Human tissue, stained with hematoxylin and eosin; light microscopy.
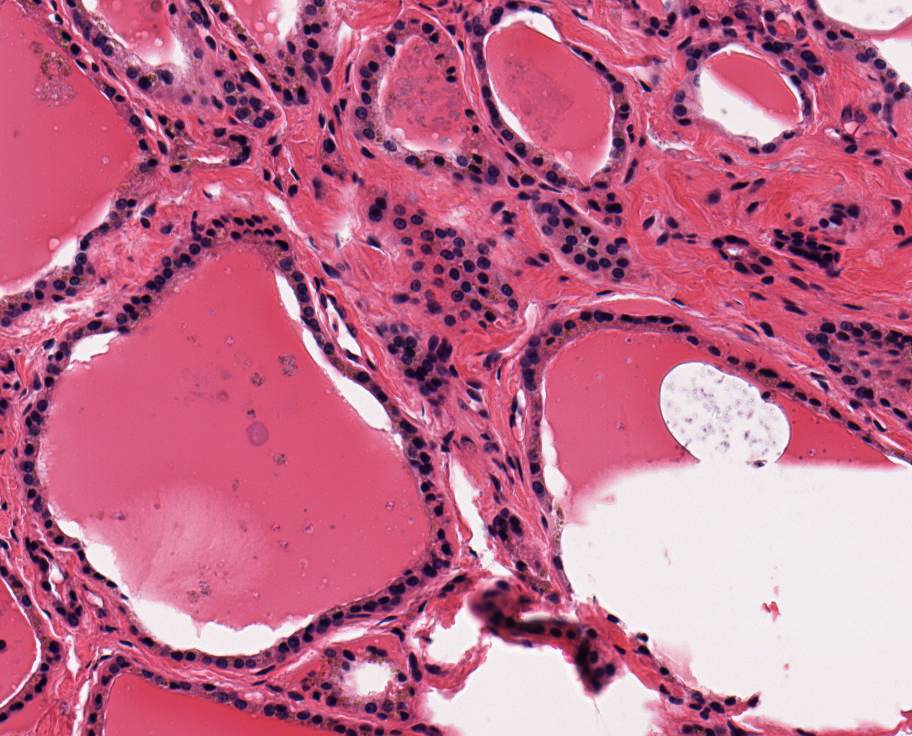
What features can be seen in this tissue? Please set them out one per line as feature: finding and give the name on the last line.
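Follicle lining: single layer of flattened to low cuboidal cells, dark round nuclei
Stroma: small crowded cluster of cells with dark round nuclei, near centre
Clefts: narrow and white, between colloid and lining along parts of several follicles
Papillary fronds: none projecting into follicle lumens
Name: thyroid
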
